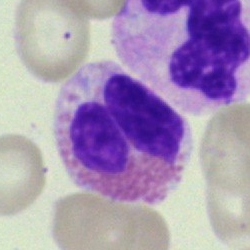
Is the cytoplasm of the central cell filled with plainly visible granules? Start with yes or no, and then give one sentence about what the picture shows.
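Yes. Pinkish-red granules fill the cytoplasm, most densely in its lower part.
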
